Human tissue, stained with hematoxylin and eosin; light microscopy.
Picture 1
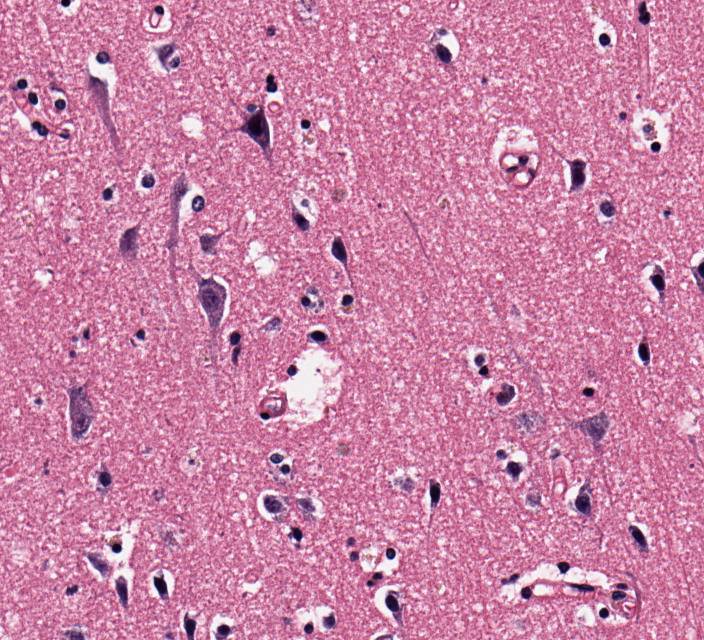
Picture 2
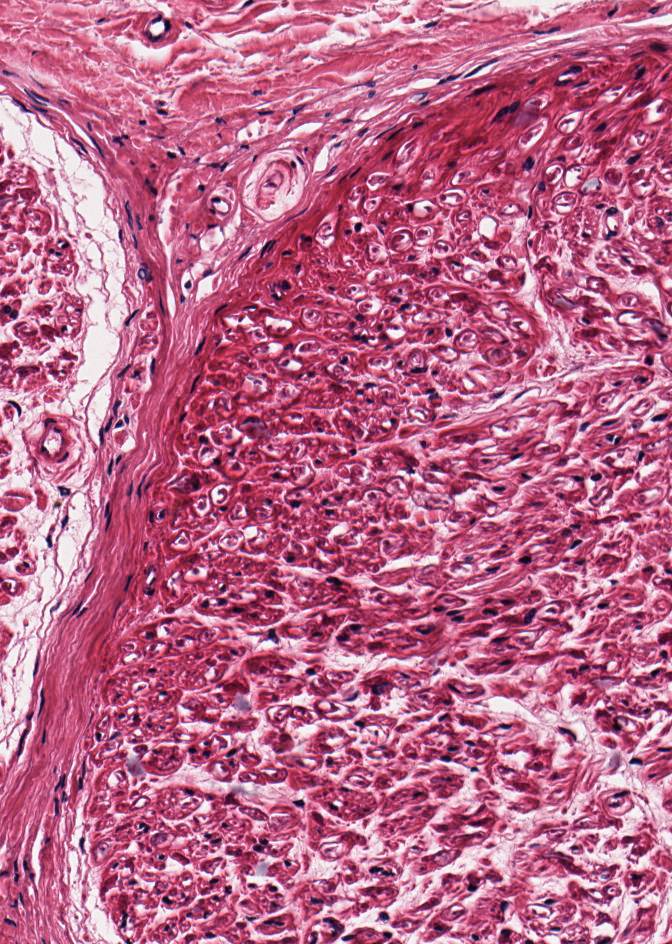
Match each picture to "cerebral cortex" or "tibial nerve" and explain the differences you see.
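Let me see: picture 1 is cerebral cortex, and picture 2 is tibial nerve. The first is a finely granular pink neuropil with cells scattered singly rather than packed together. Triangular pyramidal neurons with tapering processes lie mostly at the upper left and left-centre, among many small, round, dark nuclei, many of them ringed by clear halos.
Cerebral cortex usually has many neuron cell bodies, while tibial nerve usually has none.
The second shows a large bundle of fibres cut across, filling the right and lower field, with part of another bundle at the left edge. Most fibres are small round profiles, a pink dot inside a pale ring. A band of wavy pink fibrous tissue with flattened dark nuclei runs diagonally along the big bundle's border, and loose, pale, wispy tissue separates the bundles on the left.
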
